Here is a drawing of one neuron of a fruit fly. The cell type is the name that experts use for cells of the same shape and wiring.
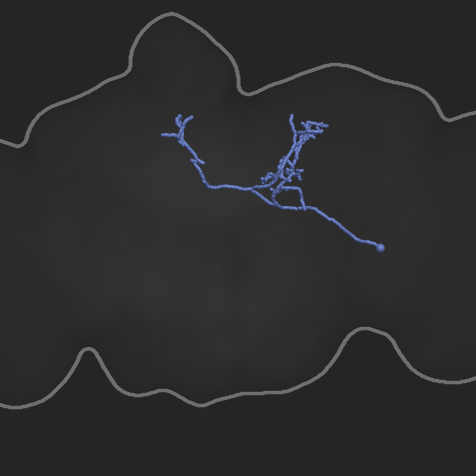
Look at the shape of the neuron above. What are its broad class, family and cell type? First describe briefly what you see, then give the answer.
The cell body is on the right of the picture. As drawn here it is wider than it is tall. This is a central-brain intrinsic neuron. The family is hemilineage EBa1. Its cell type is SIP028.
